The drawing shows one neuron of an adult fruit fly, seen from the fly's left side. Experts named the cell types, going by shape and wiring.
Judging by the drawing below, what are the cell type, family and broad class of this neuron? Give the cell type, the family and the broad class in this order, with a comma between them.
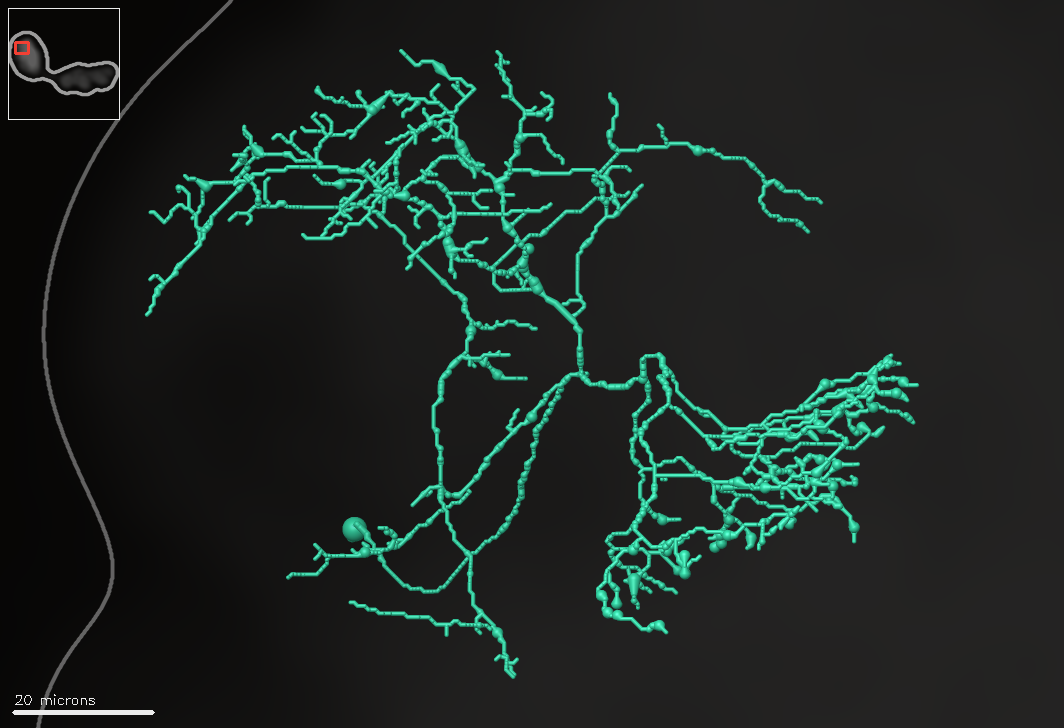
FB5X, hemilineage AOTUv4_ventral, central-brain intrinsic neuron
